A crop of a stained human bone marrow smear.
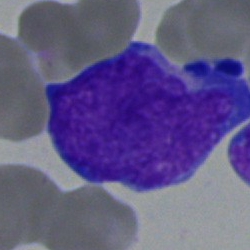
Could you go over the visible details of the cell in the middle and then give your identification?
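Look first at how much of the cell the nucleus takes up: nearly all of it. Its chromatin is finely granular and evenly spread, with no dense clumps. Around it, the cytoplasm is only a thin rim staining deep blue, and dark blue bulges project from the upper right edge. This one is a blast.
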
